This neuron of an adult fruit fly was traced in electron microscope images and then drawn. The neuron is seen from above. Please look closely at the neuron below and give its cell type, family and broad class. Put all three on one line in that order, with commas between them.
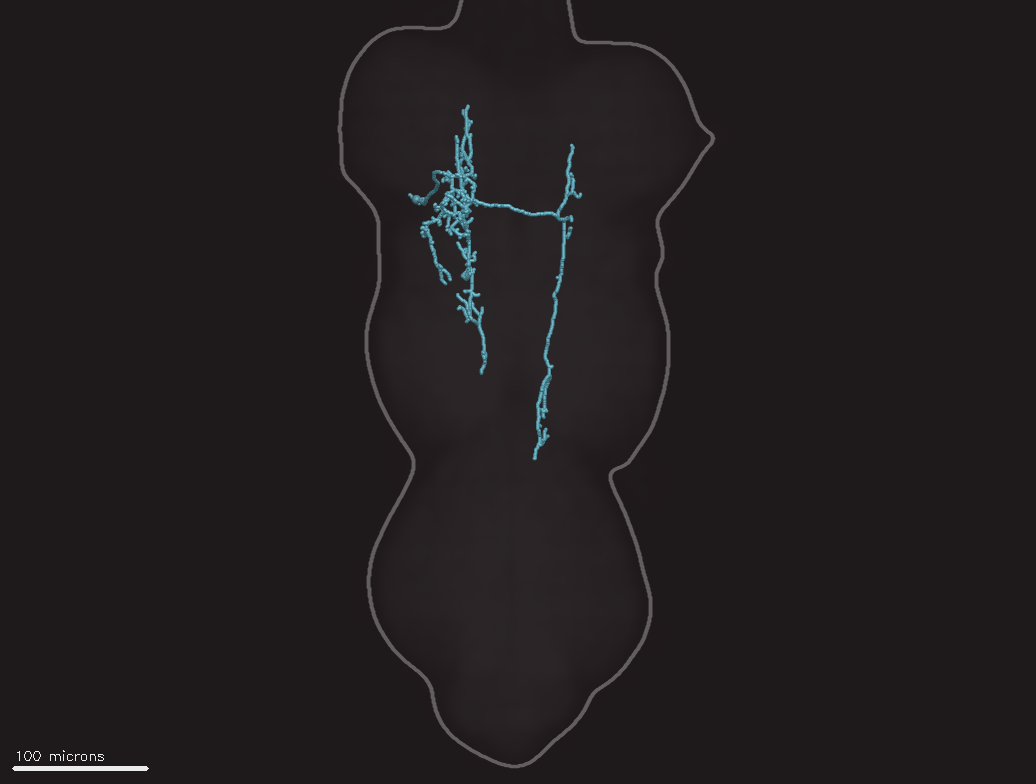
IN06A076_a, hemilineage 06A, nerve-cord intrinsic neuron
